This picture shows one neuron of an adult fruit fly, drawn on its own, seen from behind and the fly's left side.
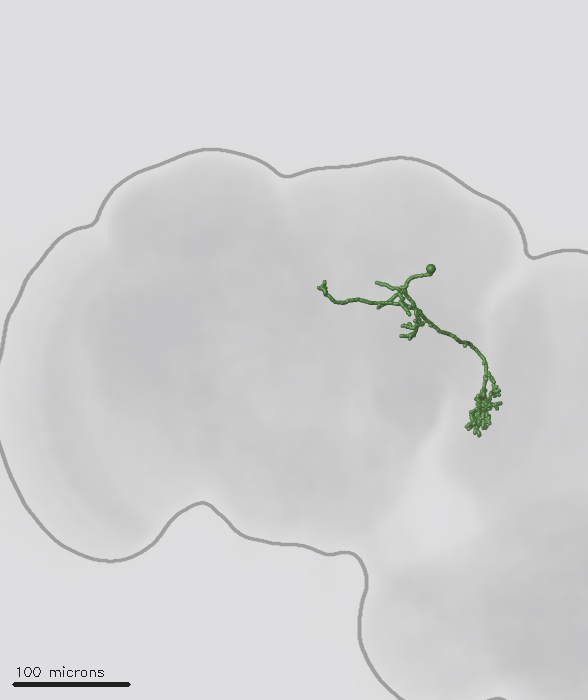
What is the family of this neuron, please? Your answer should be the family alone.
hemilineage PSp3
